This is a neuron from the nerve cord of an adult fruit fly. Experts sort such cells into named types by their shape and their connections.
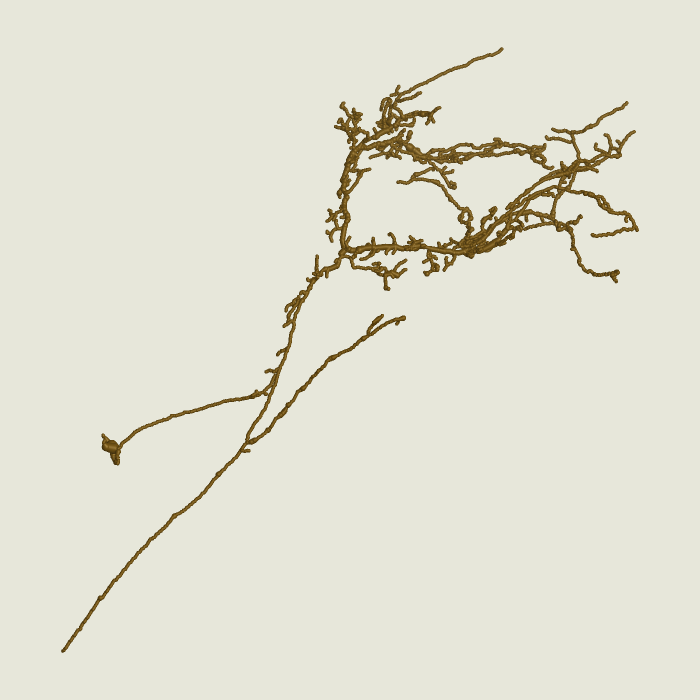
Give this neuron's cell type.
AN08B035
